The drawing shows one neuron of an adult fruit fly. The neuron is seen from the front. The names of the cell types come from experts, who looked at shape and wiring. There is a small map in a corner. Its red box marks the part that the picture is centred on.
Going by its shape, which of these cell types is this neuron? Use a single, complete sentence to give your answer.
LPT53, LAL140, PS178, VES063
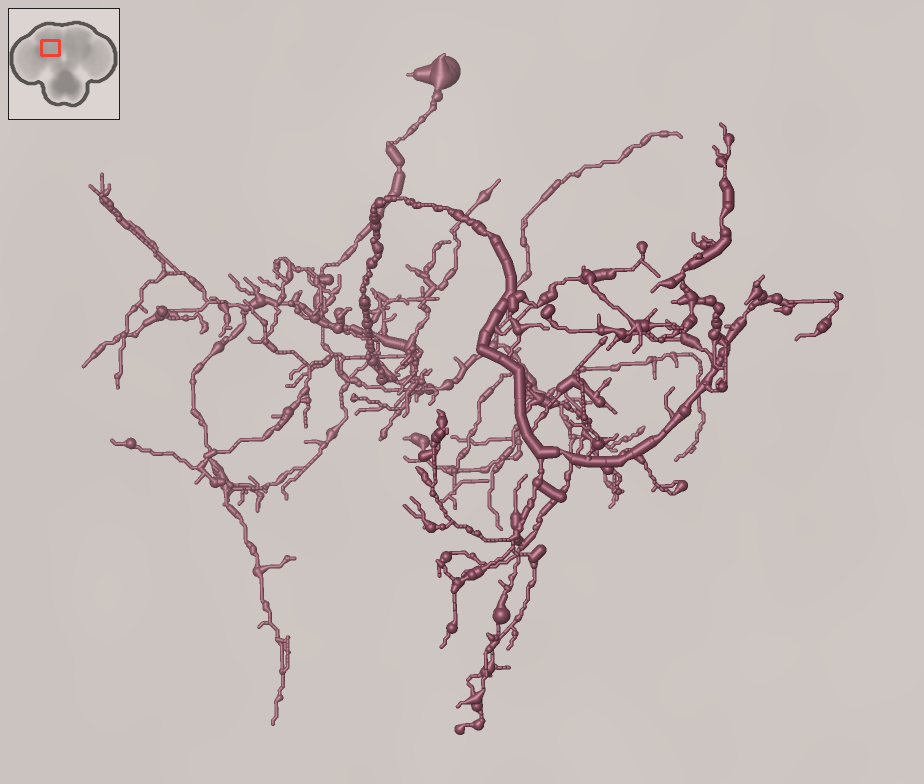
As its cell type, this neuron has LAL140.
